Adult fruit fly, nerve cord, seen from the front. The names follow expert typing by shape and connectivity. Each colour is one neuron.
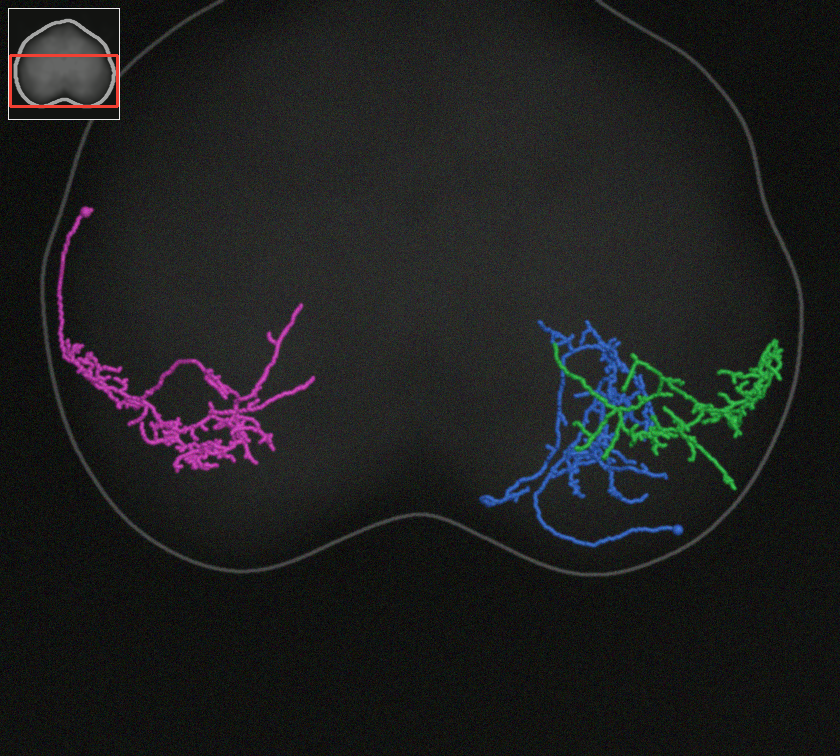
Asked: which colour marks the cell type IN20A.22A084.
blue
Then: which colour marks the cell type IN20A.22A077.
green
